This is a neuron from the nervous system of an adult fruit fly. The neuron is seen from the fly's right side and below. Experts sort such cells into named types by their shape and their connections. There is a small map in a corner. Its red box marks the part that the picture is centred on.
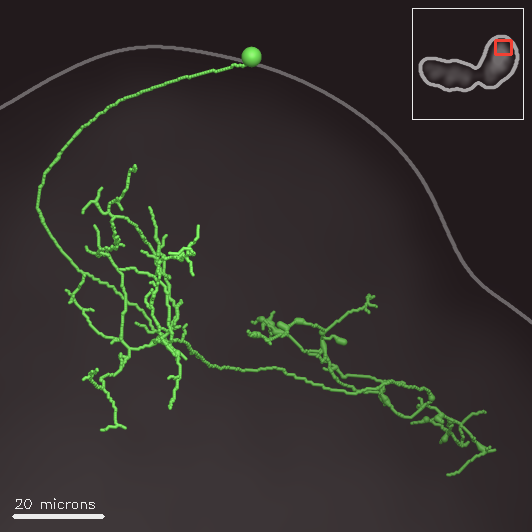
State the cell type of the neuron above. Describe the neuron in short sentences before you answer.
The cell body is at the top of the picture. From left to right in the picture it spans about 100 microns. The picture shows dozens of branch ends. Its broad class is central-brain intrinsic neuron. Its cell type is LHPD2a5_b.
